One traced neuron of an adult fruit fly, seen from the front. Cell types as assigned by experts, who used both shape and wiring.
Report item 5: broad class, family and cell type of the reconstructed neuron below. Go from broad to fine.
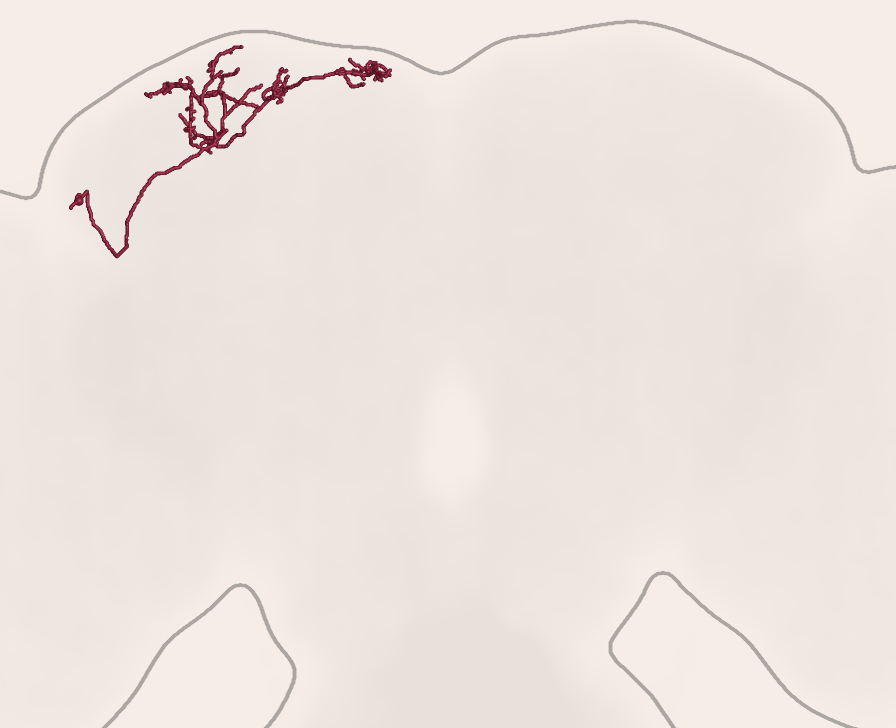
central-brain intrinsic neuron; hemilineage SLPal3_and_SLPal4_dorsal; SLP183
